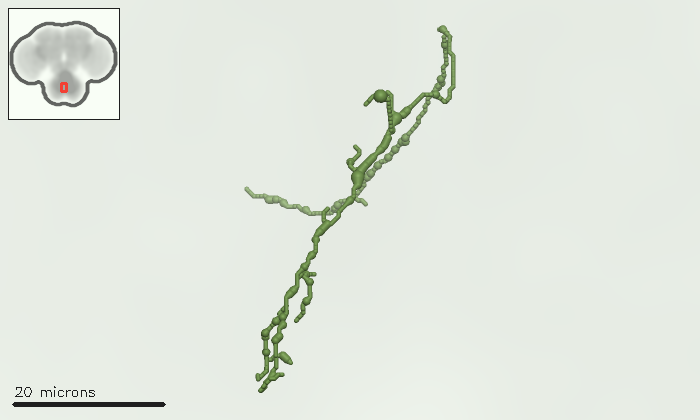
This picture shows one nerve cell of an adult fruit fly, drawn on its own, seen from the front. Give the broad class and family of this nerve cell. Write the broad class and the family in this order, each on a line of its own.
sensory neuron entering the nerve cord
class mechanosensory tactile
